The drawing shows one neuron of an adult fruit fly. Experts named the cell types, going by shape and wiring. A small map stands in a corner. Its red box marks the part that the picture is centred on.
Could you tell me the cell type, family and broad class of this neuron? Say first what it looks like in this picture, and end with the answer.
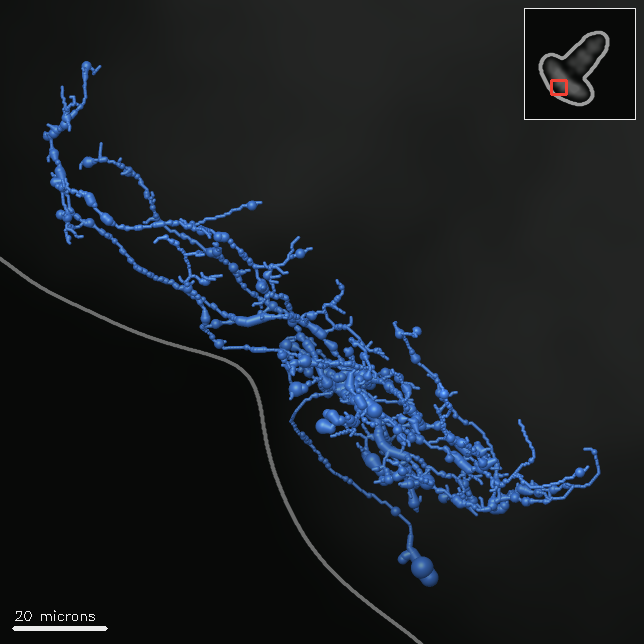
From left to right in the picture it spans about 120 microns. The picture shows dozens of branch ends. It is of cell type GNG391. The family is hemilineage TRdm. It is a central-brain intrinsic neuron.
